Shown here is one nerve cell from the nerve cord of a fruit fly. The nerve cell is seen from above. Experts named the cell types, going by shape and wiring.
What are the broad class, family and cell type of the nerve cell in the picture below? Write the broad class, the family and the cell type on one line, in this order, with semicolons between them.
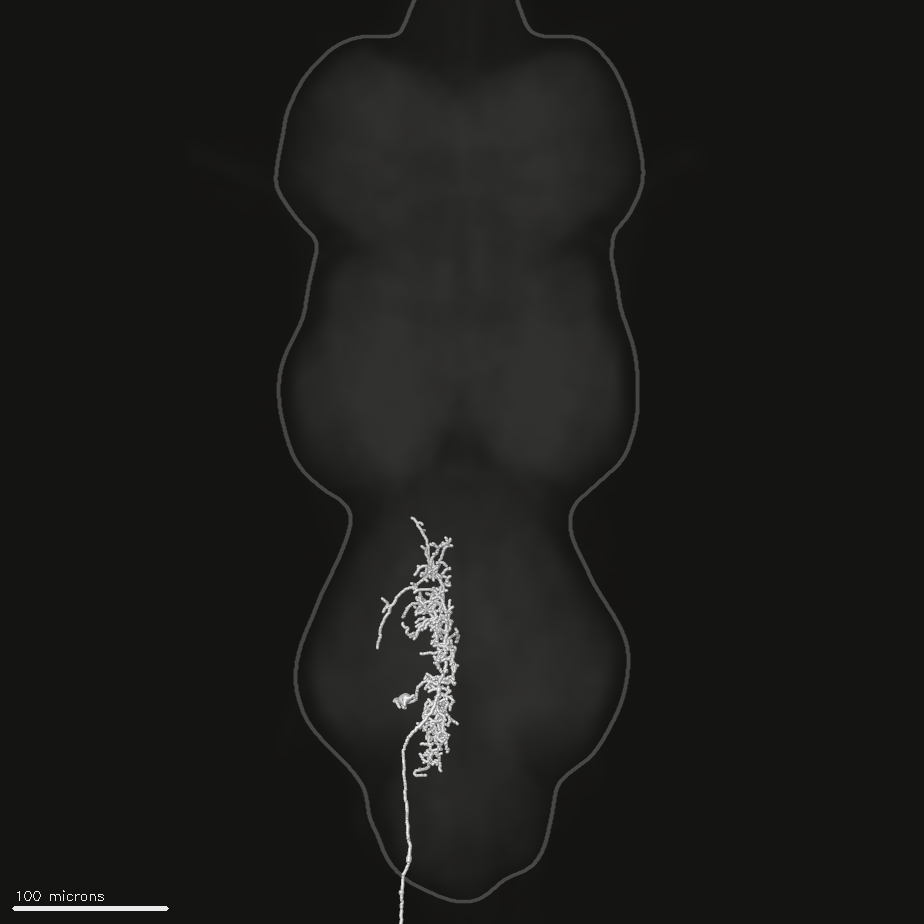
motor neuron of the nerve cord; MNad; MNad05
